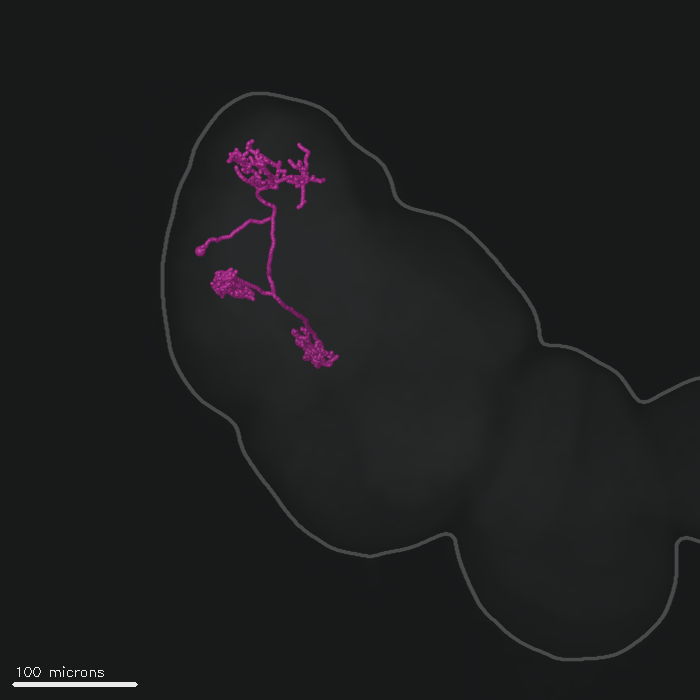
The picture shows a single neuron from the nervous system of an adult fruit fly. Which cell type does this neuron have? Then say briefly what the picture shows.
The cell type is PAM10. Its broad class is central-brain intrinsic neuron. From top to bottom in the picture it spans about 190 microns. In this view it is taller than it is wide.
